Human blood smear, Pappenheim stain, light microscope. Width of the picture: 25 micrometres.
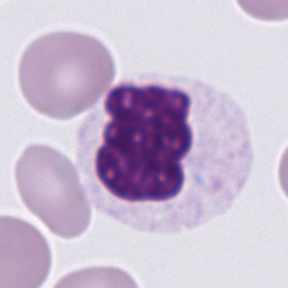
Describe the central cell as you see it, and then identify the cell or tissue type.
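Looking first at the nucleus, I see several notches along its left and right edges, giving it a lobed outline. It sits off-centre, toward the left of the cell, and is about 10 micrometres across. The chromatin looks dark purple and dense, with small pale spots scattered through it. Fine lilac dots are spread evenly across the cytoplasm. So this is a segmented neutrophil.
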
